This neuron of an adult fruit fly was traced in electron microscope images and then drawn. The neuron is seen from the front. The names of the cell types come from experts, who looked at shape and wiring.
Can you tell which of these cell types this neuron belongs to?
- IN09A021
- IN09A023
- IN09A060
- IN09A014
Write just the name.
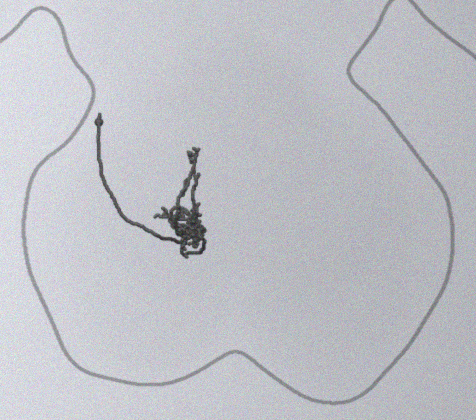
IN09A060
